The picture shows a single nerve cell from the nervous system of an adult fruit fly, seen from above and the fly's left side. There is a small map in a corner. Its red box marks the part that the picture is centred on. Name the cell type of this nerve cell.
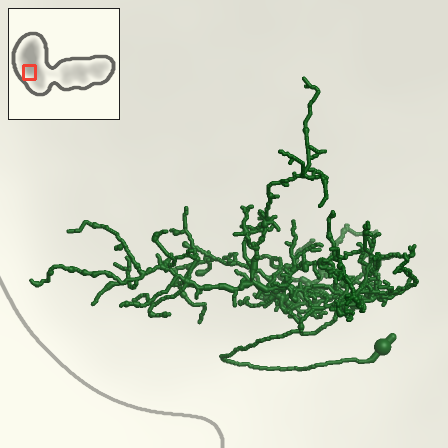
CB1948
